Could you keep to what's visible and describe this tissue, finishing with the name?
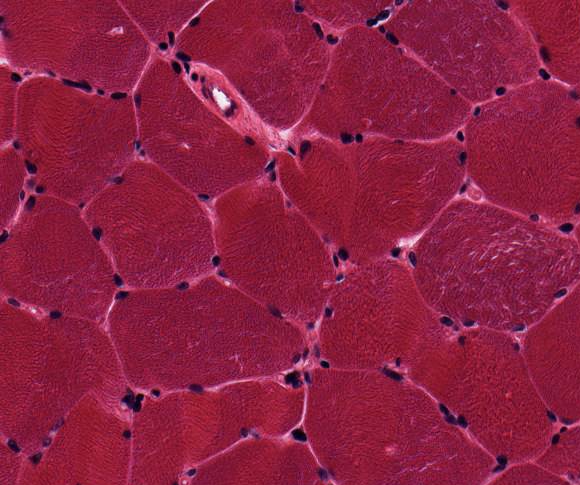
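Fibres of similar size and angular shape are seen throughout the field. Their nuclei are small, dark and flattened, sitting at the fibre edges. Neighbouring fibres are separated only by thin pale strands of connective tissue, and no fat cells lie between them anywhere in the field. This tissue is skeletal muscle.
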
